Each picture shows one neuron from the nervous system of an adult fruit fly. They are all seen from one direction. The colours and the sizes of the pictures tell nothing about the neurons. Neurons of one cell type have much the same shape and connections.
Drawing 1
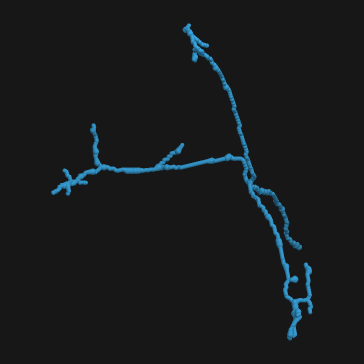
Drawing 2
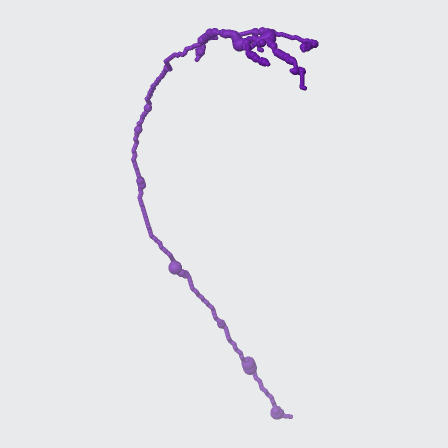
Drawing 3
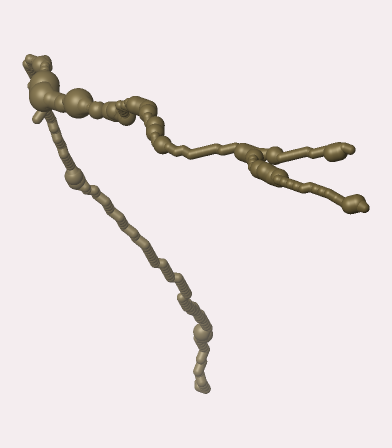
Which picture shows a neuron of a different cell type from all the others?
Drawing 1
